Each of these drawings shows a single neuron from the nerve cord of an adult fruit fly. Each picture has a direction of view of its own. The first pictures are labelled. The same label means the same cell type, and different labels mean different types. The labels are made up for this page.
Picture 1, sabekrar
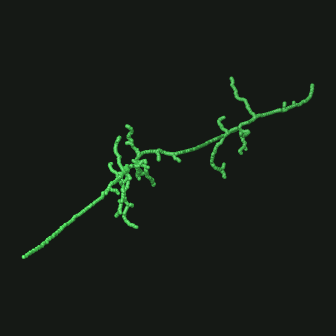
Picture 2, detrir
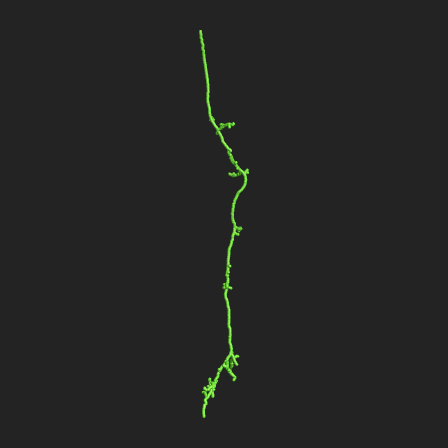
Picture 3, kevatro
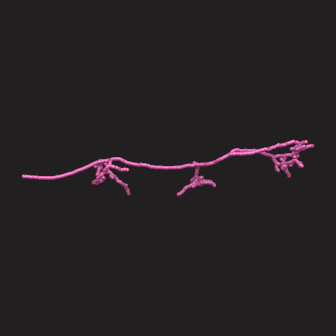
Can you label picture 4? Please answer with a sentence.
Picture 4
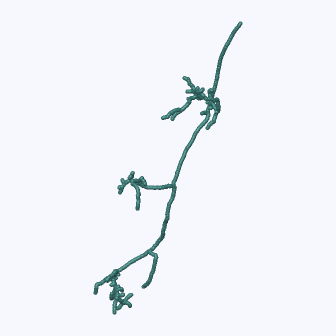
It belongs to kevatro.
